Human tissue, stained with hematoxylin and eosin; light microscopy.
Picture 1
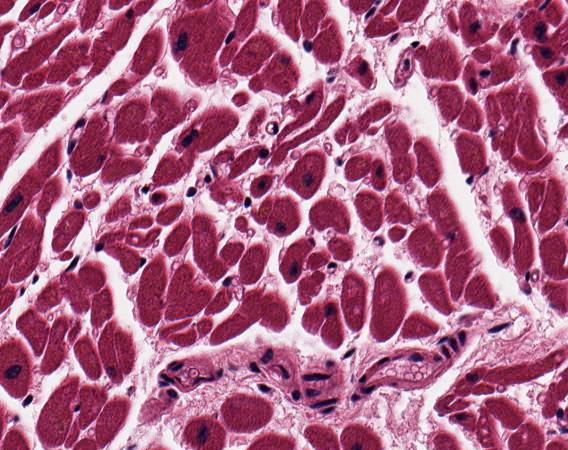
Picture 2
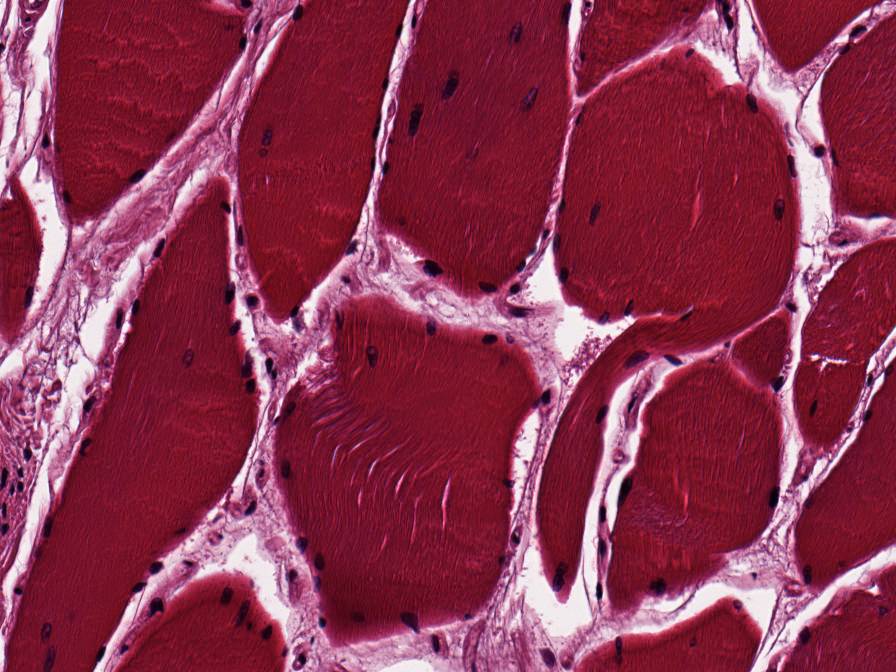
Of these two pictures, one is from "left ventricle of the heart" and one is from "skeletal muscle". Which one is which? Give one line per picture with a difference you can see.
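Picture 1 shows tissue from the left ventricle of the heart. Fibre profiles that show a nucleus have a single centrally placed nucleus.
Picture 2 shows tissue from the skeletal muscle. The fibre nuclei are dark, flattened and lie at the edges of the fibres.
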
